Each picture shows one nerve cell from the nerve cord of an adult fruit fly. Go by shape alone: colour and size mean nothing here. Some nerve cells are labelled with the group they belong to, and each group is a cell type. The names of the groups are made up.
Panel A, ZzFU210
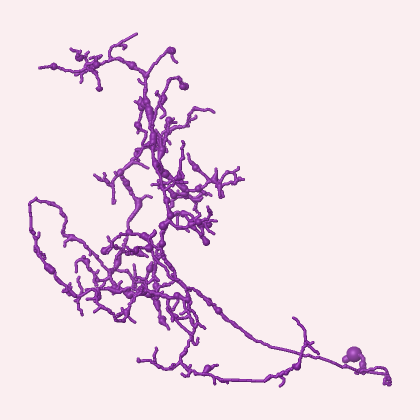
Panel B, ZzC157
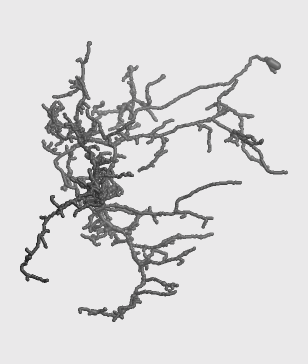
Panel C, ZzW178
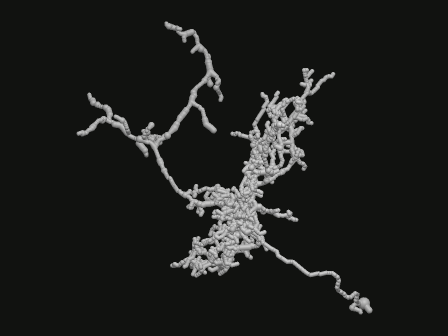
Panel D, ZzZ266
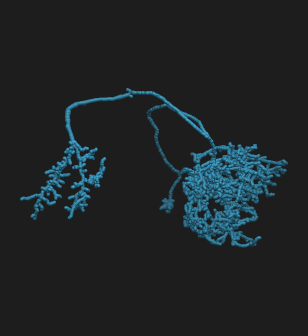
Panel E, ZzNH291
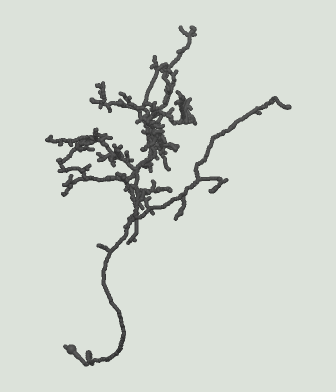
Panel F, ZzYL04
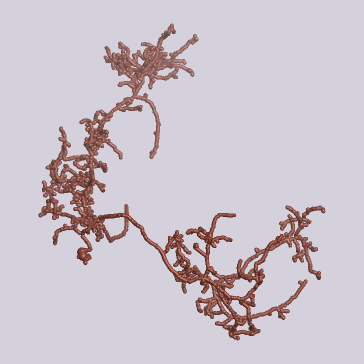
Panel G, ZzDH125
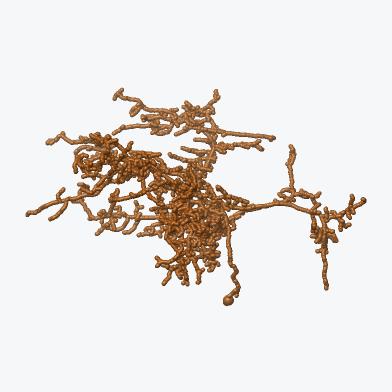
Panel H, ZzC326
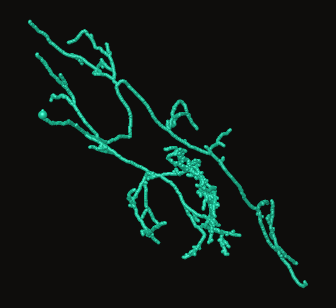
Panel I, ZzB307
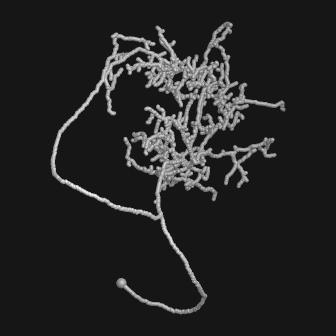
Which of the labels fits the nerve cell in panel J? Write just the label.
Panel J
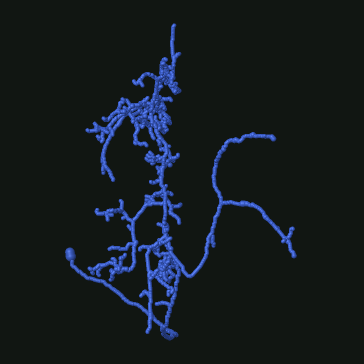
ZzNH291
